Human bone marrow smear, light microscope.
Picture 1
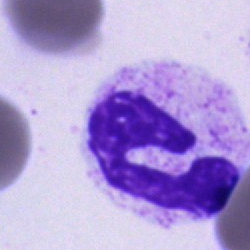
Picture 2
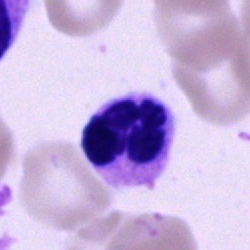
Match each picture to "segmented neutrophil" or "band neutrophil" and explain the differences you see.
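Picture 1 contains the band neutrophil, and picture 2 the segmented neutrophil. The band neutrophil's nucleus is a single curved band bent into a C shape that opens to the right.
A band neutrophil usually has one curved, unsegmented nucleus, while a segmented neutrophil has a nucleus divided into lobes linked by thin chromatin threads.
The two cells share dense chromatin, dark purple in the band neutrophil and very dark purple in the segmented neutrophil.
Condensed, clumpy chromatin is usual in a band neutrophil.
Neither nucleus shows a nucleolus.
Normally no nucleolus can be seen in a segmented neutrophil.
The band neutrophil's cytoplasm contains no vacuoles, and a red cell lies against its lower right edge; pale red cells without nuclei lie close around the segmented neutrophil.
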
